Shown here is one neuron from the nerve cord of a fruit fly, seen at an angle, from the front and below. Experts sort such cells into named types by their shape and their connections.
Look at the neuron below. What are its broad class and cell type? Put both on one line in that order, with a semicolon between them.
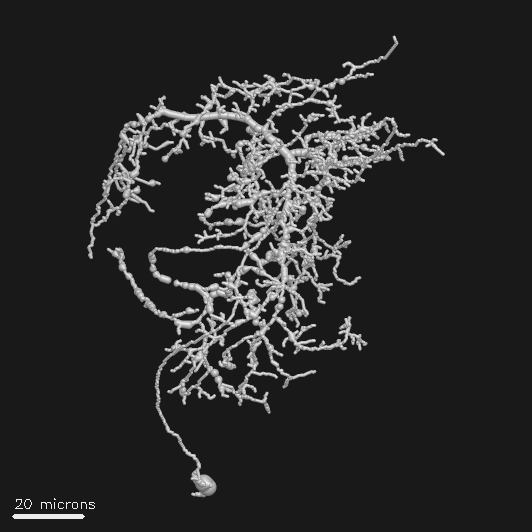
nerve-cord intrinsic neuron; INXXX468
